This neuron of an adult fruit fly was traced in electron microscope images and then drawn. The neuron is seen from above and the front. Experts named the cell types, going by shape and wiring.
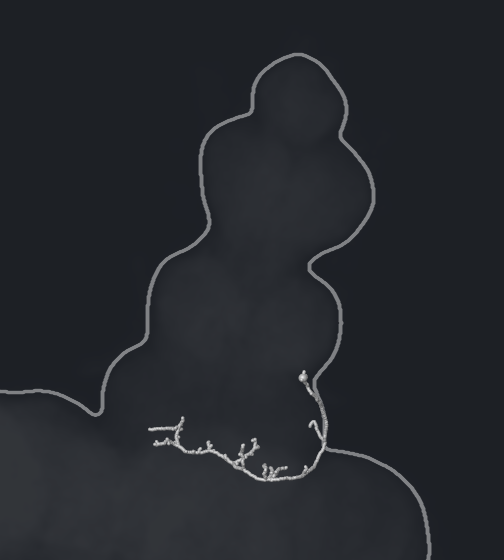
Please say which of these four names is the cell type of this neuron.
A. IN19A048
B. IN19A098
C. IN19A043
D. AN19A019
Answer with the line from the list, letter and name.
B. IN19A098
